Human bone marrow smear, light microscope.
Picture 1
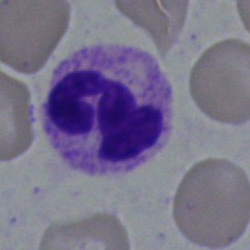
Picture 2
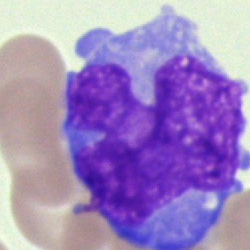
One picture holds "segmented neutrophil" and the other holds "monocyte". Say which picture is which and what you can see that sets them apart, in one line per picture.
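Picture 1 shows a segmented neutrophil: The cytoplasm is plentiful and pale lilac.
Picture 2 shows a monocyte: The nucleus fills most of the cell.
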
